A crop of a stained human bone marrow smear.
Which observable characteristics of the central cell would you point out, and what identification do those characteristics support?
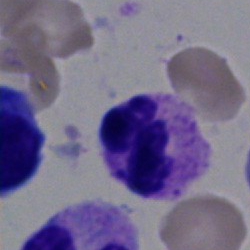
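Its outline is roughly round and smooth. The chromatin appears dark and densely clumped. A moderate rim of lilac-pink cytoplasm, lying mainly to the right of the nucleus, holds scattered fine purple granules. I name this cell a segmented neutrophil.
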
